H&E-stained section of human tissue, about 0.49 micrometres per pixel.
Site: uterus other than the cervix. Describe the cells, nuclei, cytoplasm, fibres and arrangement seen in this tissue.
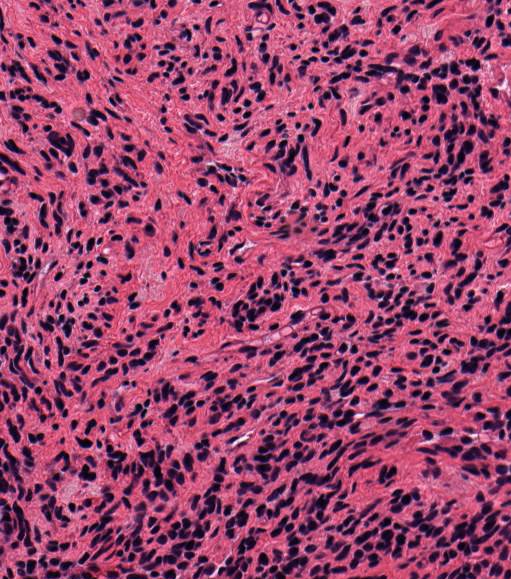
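Cells set in stroma occupy the entire field as a single sheet, without organised units such as glands or follicles. Spindle cells are arranged in short bundles that cross one another in varying directions. Nuclei are dark-staining and oval to elongated, many tapering at both ends. Cytoplasm is scant, and cell borders are indistinct.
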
